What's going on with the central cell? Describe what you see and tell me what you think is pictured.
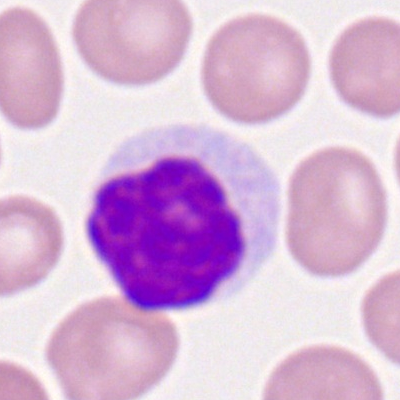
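Outline roughly round. Chromatin dense, dark purple, in coarse clumps with small paler patches. Cytoplasm pale blue-lilac; no vacuoles seen. Cell: lymphocyte.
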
